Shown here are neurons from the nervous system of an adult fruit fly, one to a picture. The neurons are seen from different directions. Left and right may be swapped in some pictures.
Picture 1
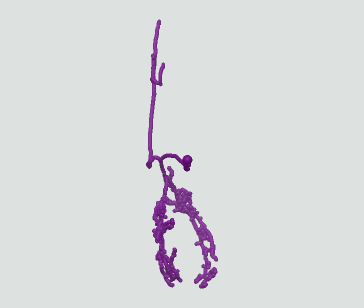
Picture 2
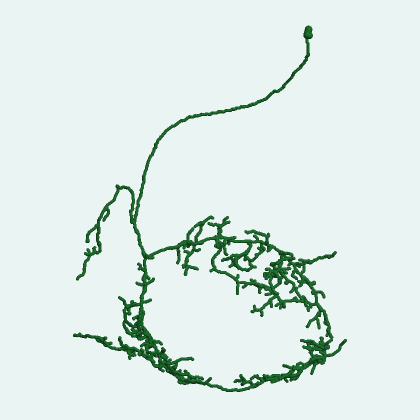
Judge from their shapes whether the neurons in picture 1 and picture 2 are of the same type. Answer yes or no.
no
